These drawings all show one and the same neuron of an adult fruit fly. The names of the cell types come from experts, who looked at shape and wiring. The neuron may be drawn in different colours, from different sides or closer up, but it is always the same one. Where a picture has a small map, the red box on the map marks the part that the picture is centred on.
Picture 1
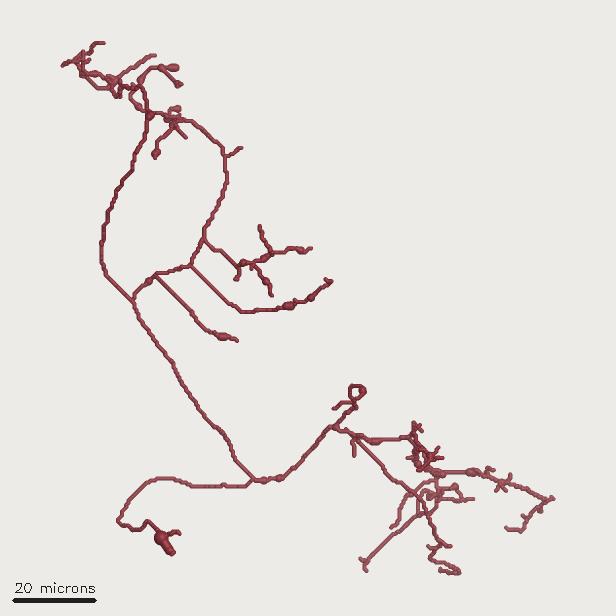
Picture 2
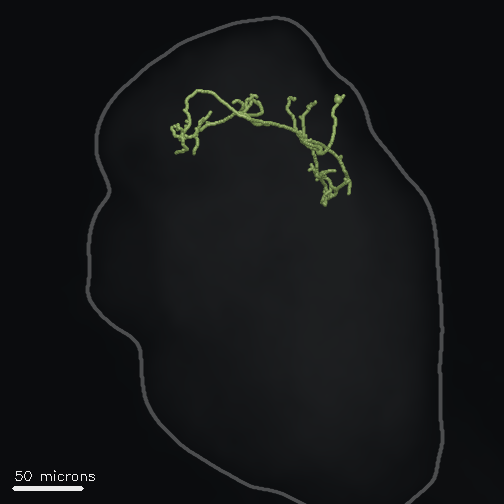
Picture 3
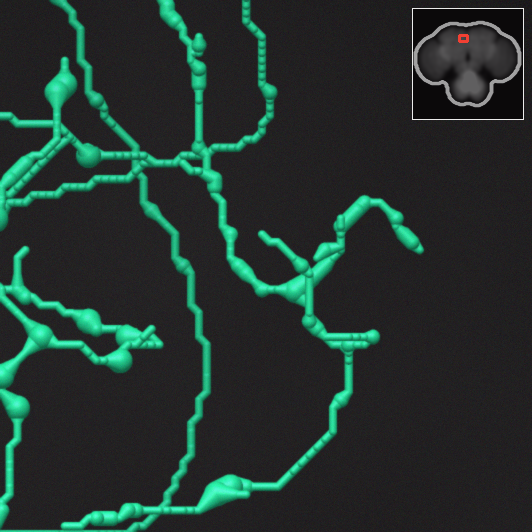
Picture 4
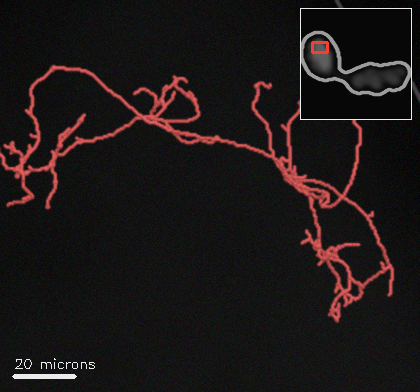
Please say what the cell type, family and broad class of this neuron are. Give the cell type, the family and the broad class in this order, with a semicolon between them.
SMP326; hemilineage DM3_dorso_lateral; central-brain intrinsic neuron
